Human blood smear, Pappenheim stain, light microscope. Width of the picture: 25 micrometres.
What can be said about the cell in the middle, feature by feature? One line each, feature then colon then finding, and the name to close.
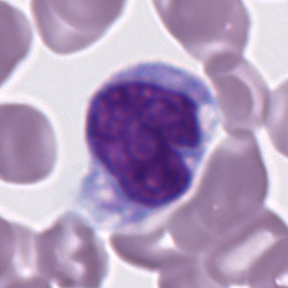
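Nuclear outline: deep notch cutting into the right side
Nuclear size: about 11 by 10 micrometres
Nuclear extent: fills most of the cell
Cytoplasm colour: pale blue
Cytoplasm distribution: widest at the lower left of the cell
Name: monocyte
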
